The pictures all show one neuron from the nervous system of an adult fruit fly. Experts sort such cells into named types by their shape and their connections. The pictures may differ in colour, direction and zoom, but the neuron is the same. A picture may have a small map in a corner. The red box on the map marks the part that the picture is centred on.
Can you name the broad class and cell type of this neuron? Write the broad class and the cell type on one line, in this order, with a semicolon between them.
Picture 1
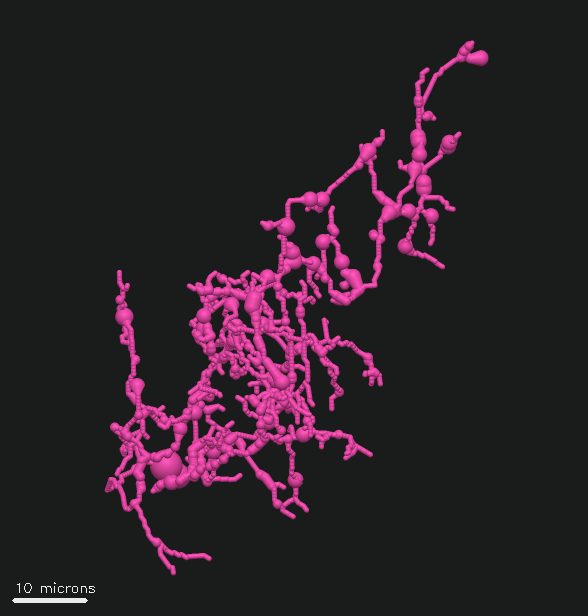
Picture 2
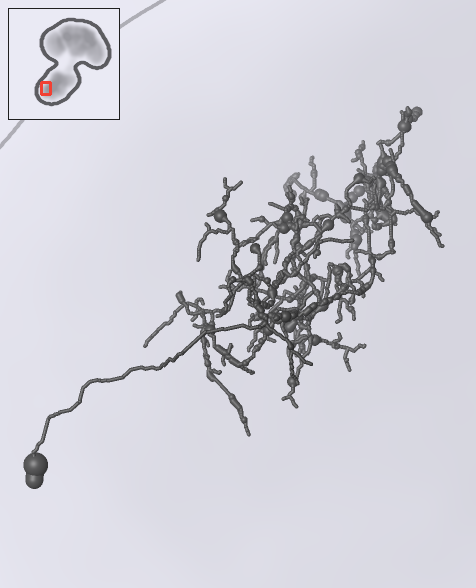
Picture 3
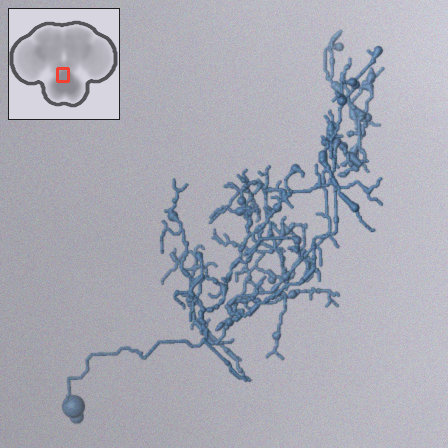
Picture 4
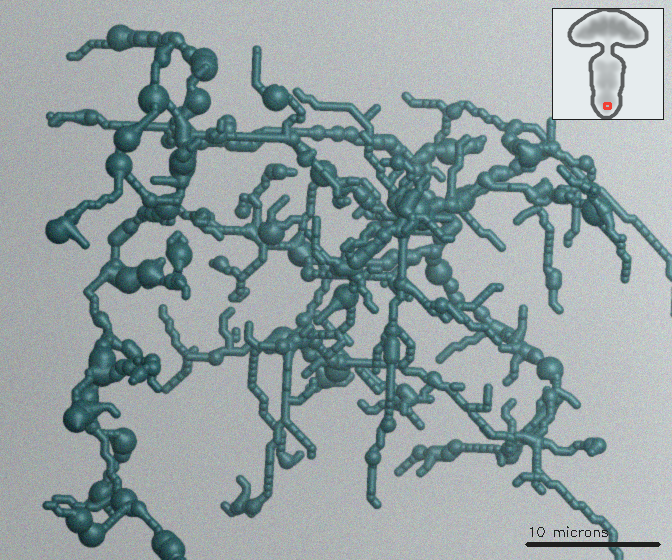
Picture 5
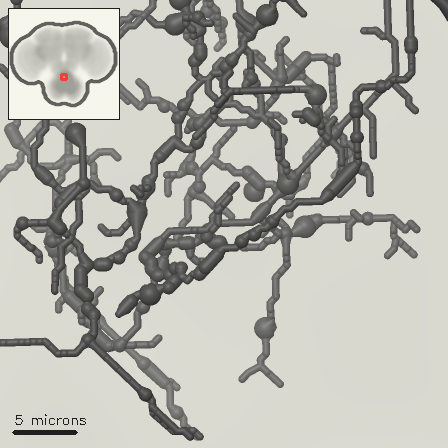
nerve-cord intrinsic neuron; INXXX438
